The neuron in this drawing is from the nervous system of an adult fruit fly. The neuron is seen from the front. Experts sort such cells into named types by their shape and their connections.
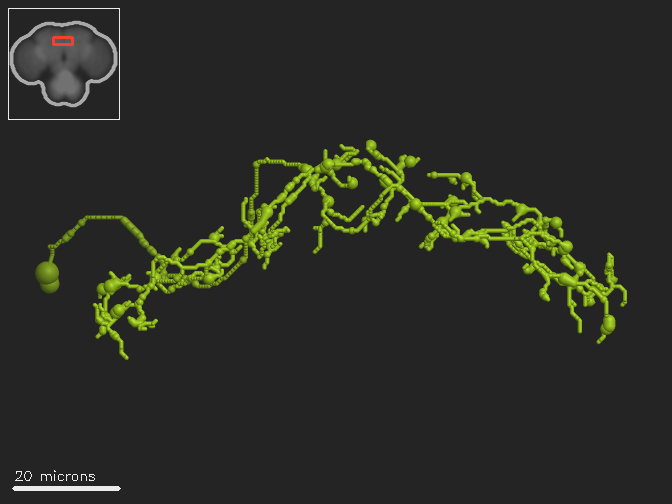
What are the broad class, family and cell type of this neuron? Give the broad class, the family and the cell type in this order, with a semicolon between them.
central-brain intrinsic neuron; hemilineage DM6_dorso_medial; FB7D_b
